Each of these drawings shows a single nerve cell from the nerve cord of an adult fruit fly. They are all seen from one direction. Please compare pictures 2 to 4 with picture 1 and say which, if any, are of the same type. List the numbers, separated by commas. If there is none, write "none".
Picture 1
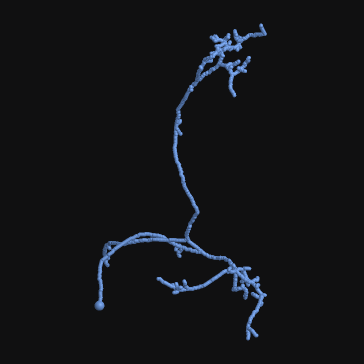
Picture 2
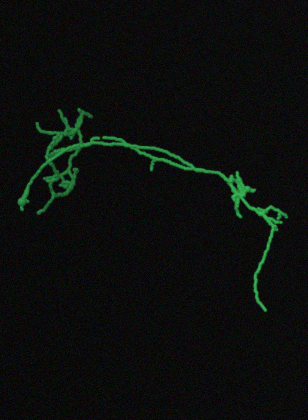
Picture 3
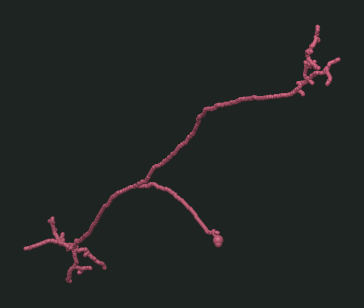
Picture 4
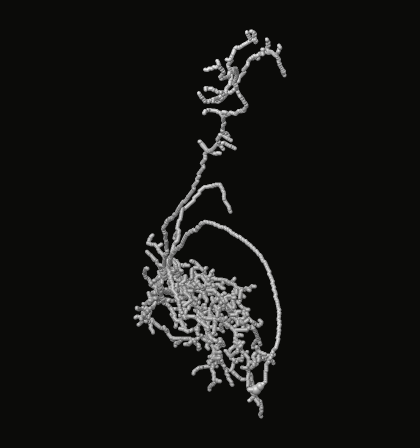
2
